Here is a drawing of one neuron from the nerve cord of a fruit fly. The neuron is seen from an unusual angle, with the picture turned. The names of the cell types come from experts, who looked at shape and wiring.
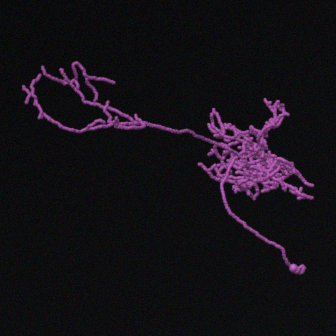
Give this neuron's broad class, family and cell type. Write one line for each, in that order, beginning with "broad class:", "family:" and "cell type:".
broad class: nerve-cord intrinsic neuron
family: hemilineage 11A
cell type: IN11A003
